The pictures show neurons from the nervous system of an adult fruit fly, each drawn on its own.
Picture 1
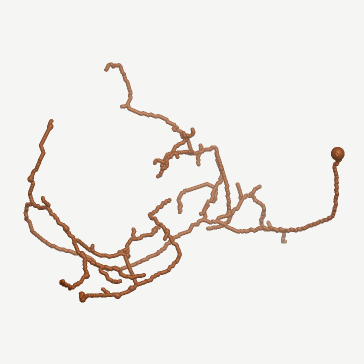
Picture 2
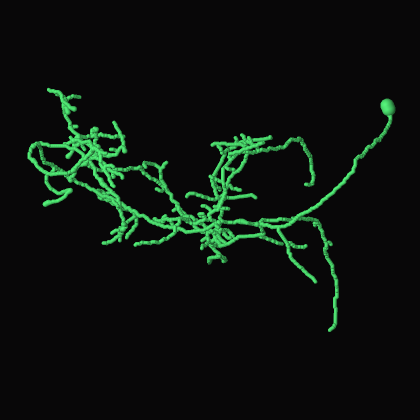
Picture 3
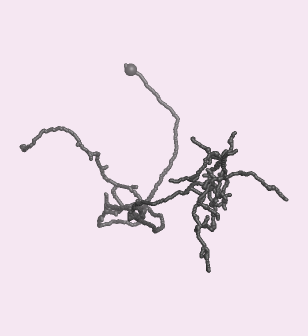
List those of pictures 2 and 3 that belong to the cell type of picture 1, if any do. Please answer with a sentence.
None of them is of the same cell type.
